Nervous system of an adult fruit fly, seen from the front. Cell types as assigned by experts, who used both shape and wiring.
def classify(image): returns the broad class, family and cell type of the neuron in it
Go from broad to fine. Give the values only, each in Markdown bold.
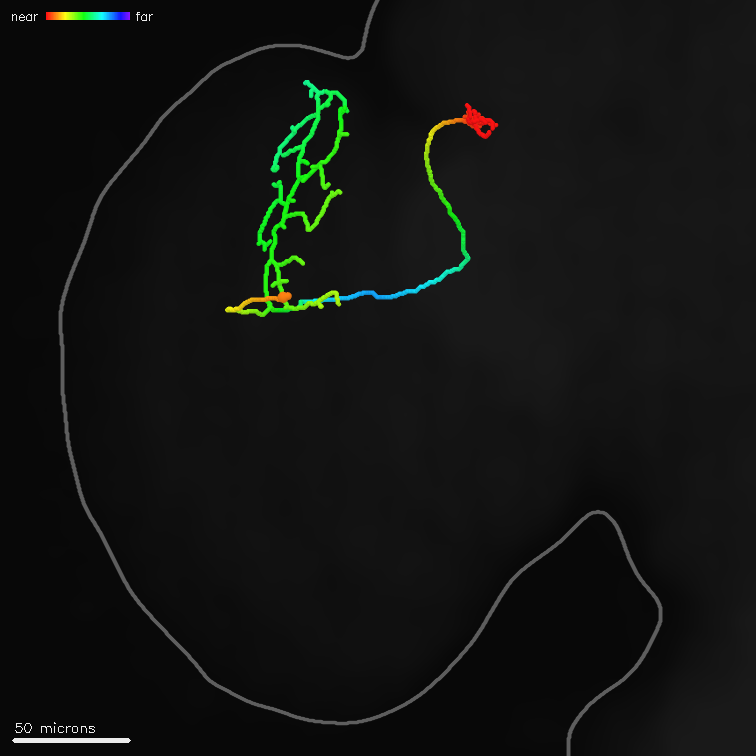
**visual projection neuron**, **MeTu**, **MeTu2b**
